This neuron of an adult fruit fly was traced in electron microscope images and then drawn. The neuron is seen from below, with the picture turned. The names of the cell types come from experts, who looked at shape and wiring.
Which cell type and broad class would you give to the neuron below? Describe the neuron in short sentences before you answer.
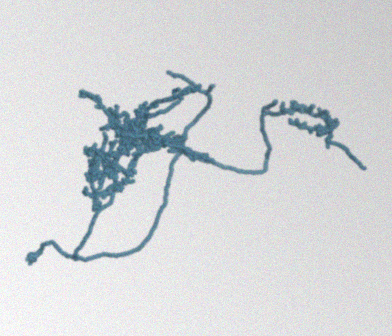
The cell body is at the lower left of the picture. As drawn here it is wider than it is tall. Its cell type is SAD034. It is a central-brain intrinsic neuron.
